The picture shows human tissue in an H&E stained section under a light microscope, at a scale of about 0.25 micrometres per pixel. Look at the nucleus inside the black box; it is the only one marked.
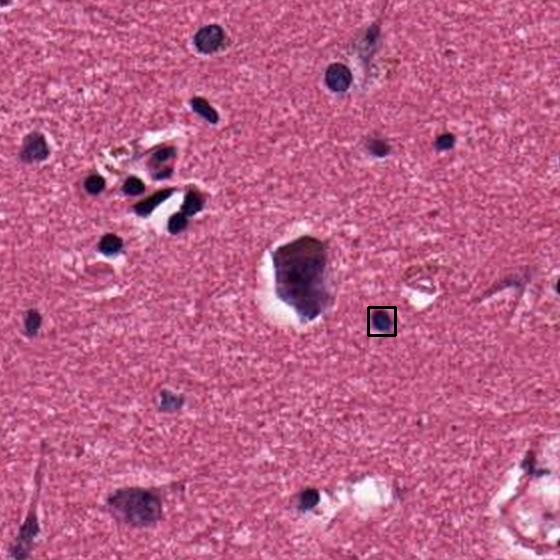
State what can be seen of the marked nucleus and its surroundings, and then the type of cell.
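The nucleus is small and round, far smaller than the large dark body sitting in the clear space just up and to its left. The nucleus is stained evenly and very dark, almost blue-black, with no inner detail visible. Almost no pink cytoplasm is visible; the nucleus is bordered instead by a narrow pale clear rim, most obvious along its lower edge. Type of cell: oligodendrocyte.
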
